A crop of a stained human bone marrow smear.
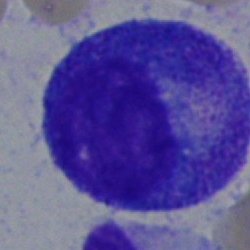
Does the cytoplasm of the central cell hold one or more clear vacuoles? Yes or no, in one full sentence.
No, in the cytoplasm of the cell there are no vacuoles.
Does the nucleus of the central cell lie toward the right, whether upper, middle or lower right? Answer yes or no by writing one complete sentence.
No, it is to the right of the nucleus that most cytoplasm lies.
